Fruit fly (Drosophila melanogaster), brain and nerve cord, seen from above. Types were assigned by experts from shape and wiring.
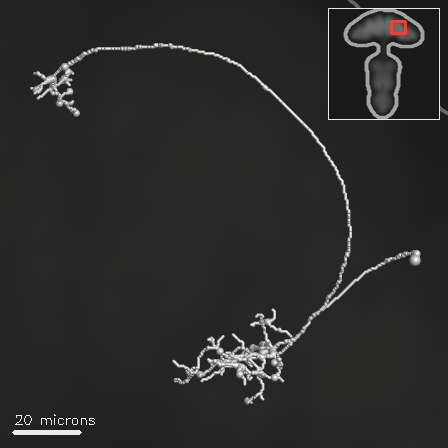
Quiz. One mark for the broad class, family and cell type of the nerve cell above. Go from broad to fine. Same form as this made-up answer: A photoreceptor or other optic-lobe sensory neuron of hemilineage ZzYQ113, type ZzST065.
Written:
A central-brain intrinsic neuron of hemilineage SLPa&l1_lateral, type PLP043.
